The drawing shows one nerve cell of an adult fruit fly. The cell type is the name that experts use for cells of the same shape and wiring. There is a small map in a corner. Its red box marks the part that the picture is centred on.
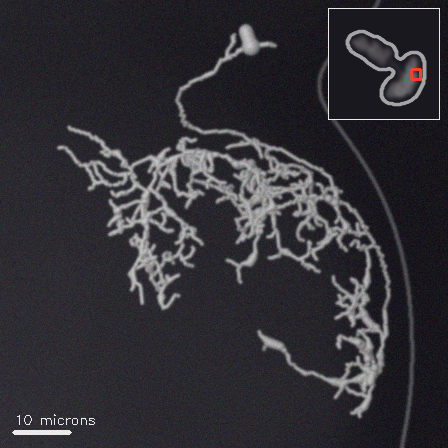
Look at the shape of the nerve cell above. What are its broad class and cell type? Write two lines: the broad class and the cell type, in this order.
central-brain intrinsic neuron
CB1809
